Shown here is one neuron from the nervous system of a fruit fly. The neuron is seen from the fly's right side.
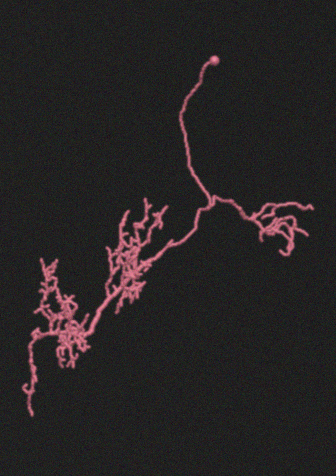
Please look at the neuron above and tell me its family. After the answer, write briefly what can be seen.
Its family is hemilineage VPNd1. This is a visual projection neuron. Dozens of branch ends can be seen. In this view it is about as wide as it is tall.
